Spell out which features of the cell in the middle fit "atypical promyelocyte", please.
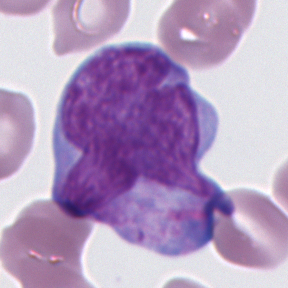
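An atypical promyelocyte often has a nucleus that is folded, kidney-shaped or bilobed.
This nucleus looks folded over on itself, with a lobe bent down toward the lower left, so that fits.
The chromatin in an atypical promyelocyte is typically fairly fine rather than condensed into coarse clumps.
Here it's fine and lacy, without dense dark clumps, which fits as well; the nucleus fills about 70% of the cell's area. Beyond that, a few fine pinkish-purple granules are scattered in the cytoplasm below the nucleus, and a small knob-like projection sticks out from the lower right edge of the cell.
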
